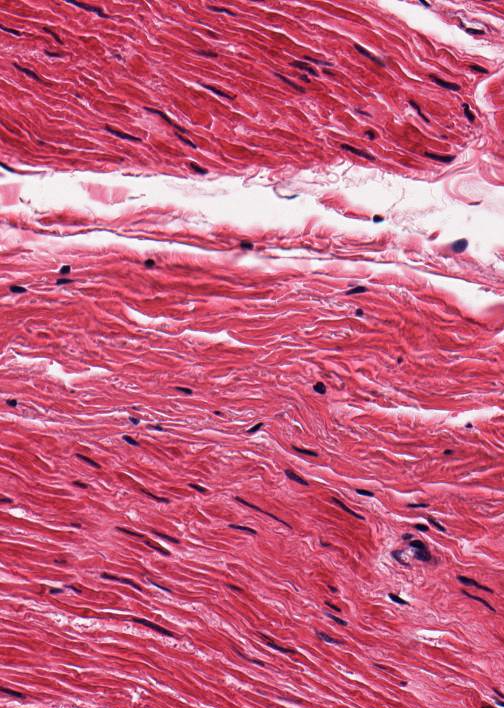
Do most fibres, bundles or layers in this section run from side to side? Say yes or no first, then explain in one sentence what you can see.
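Yes. Parallel fibres fill the whole field and run roughly horizontally.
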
